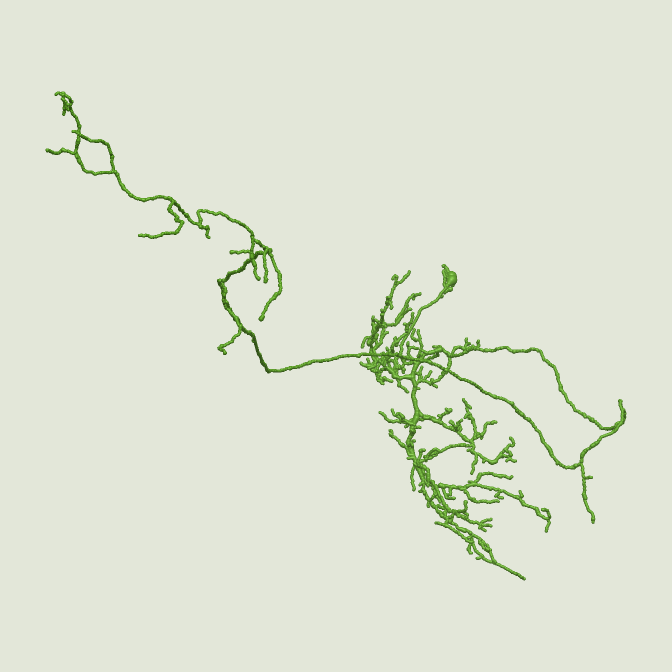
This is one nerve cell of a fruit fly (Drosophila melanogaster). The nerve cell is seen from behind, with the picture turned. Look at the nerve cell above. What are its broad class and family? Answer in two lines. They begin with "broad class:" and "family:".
broad class: descending neuron
family: hemilineage MX7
